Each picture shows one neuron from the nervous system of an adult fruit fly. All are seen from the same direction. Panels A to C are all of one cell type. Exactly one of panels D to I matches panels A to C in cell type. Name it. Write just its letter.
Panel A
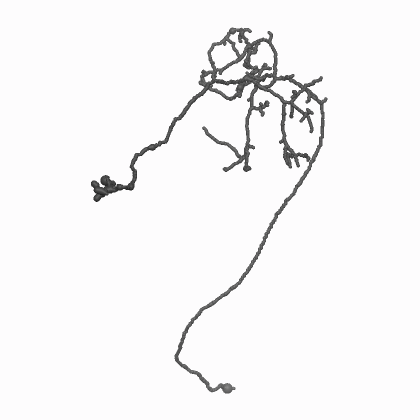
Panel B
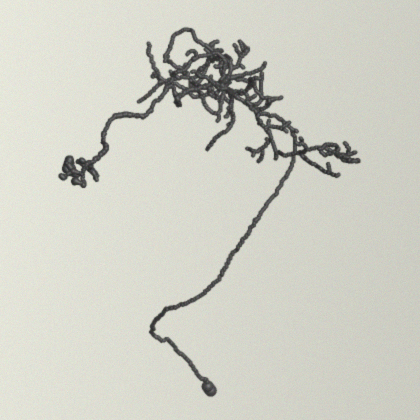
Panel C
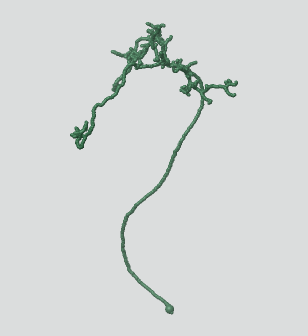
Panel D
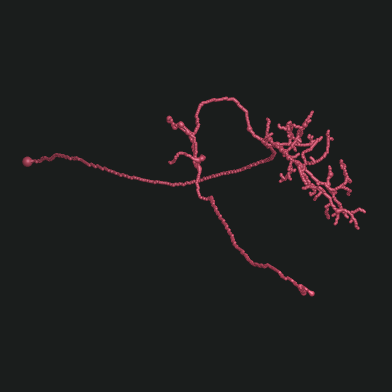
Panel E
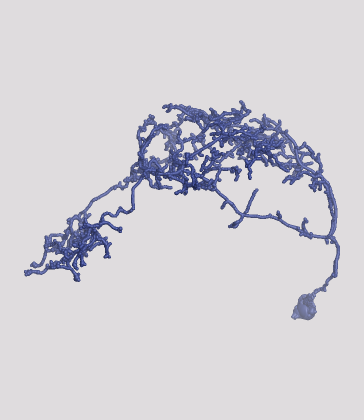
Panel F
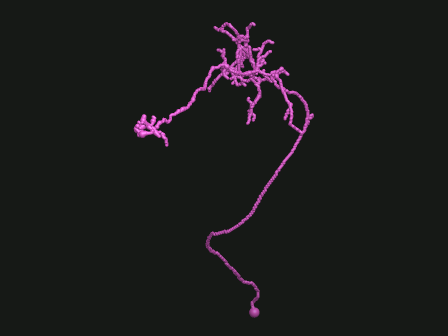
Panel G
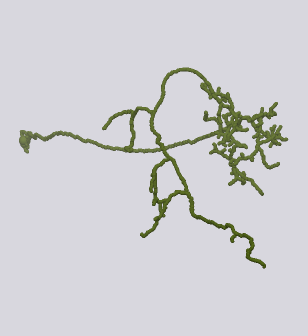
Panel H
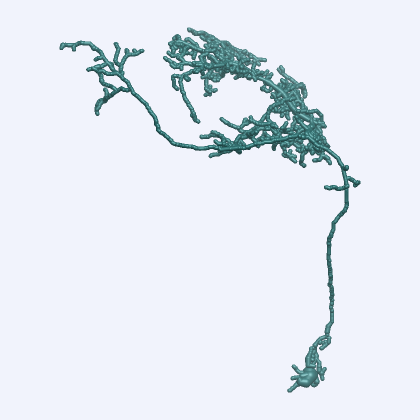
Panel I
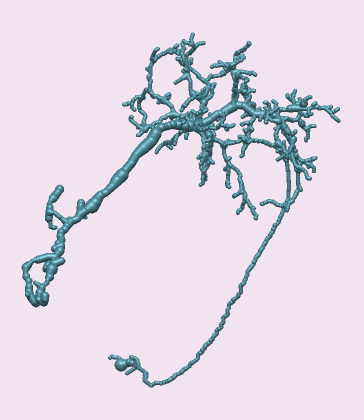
F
